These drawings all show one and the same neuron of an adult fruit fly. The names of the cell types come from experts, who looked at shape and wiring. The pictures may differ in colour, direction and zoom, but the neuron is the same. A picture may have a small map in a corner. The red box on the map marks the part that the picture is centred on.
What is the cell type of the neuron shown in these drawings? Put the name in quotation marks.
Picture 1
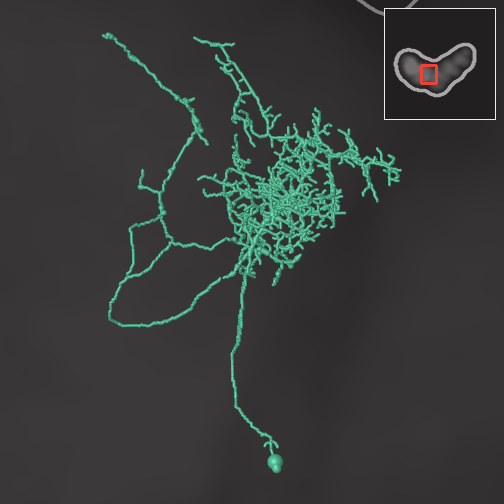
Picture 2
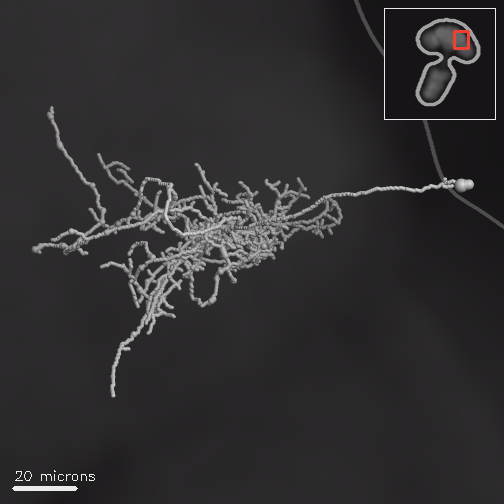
"LHAV2g5"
